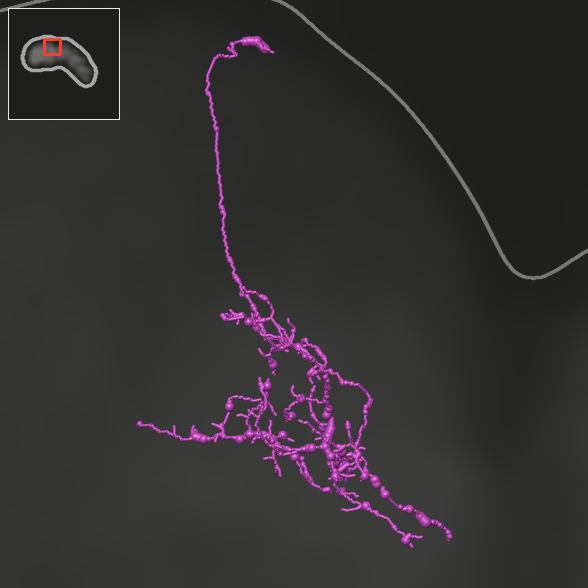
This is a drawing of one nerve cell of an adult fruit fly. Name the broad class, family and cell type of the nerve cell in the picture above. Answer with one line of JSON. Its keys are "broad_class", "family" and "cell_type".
{"broad_class": "central-brain intrinsic neuron", "family": "hemilineage MX3", "cell_type": "CB2440"}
